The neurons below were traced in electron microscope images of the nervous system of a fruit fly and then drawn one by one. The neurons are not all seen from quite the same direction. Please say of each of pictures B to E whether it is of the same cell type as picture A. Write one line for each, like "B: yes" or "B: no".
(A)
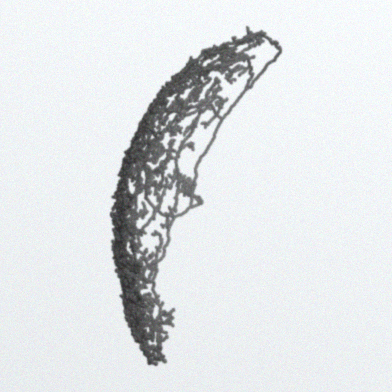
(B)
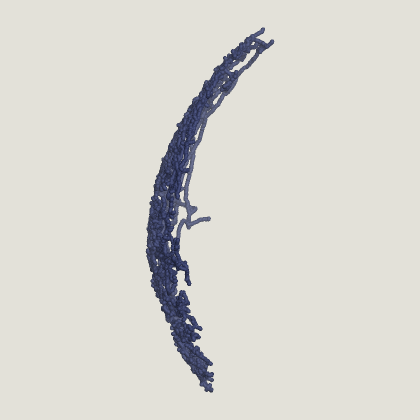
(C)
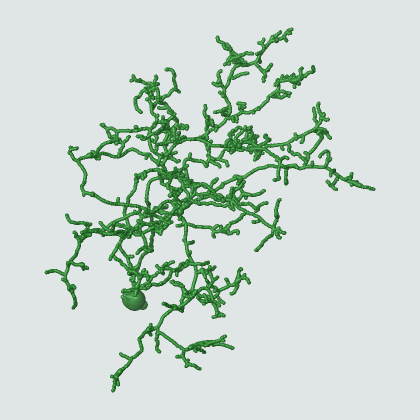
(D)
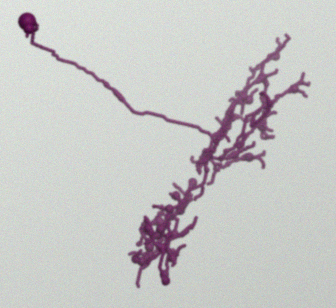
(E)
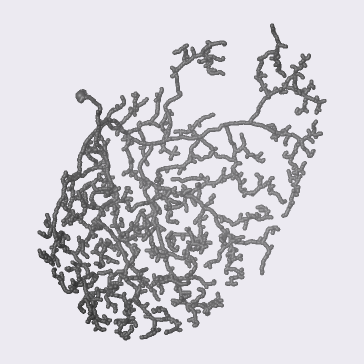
B: yes
C: no
D: no
E: yes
